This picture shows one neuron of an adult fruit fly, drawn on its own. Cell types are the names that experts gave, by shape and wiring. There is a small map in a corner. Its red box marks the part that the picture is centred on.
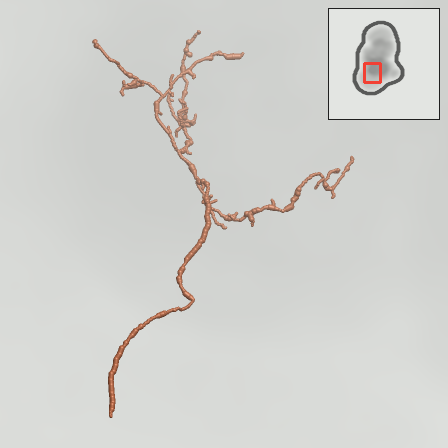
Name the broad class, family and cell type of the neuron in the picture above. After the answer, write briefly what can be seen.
This is a sensory neuron entering the nerve cord. The name of its family is class mechanosensory proprioceptive. It is of cell type SNpp62. No cell body is drawn. In this view it is taller than it is wide.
